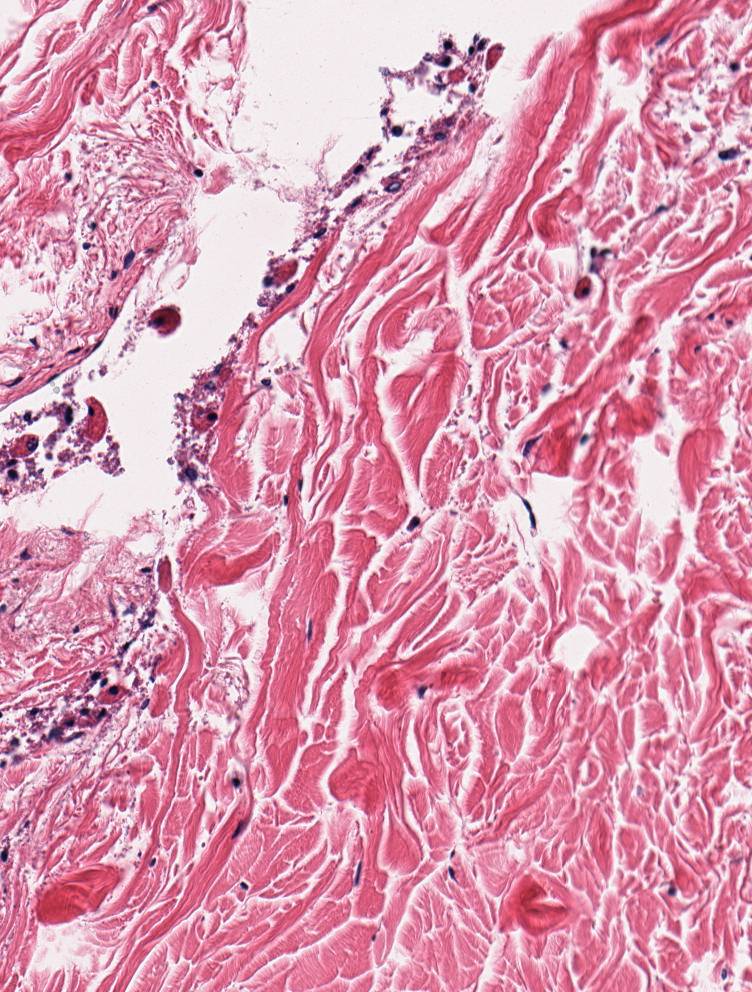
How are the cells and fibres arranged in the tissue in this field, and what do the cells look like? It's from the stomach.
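Field largely occupied by densely packed, strongly eosinophilic fibre bundles. Centrally, bundles run obliquely from lower left to upper right. Nuclei sparse: small, dark, elongated, scattered between fibres. Along the margin of an empty space: loose, frayed fibrillary material with scattered small dark-staining cells.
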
